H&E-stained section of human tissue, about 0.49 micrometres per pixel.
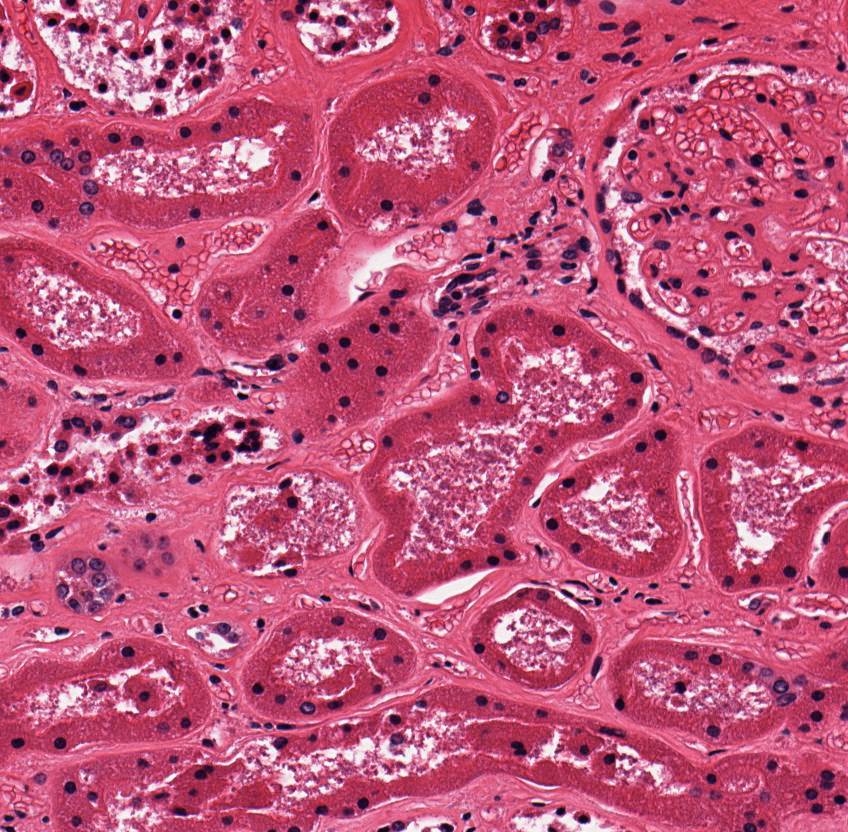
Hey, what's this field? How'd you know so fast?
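This is cortical labyrinth of the kidney. Tubules cut in cross and oblique section crowd the field, parted by thin stroma. Their single layer of cuboidal to low columnar cells has deeply pink, finely granular cytoplasm.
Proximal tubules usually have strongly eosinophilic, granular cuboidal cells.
A glomerulus, a capillary tuft holding red blood cells within a capsule, lies upper right.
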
